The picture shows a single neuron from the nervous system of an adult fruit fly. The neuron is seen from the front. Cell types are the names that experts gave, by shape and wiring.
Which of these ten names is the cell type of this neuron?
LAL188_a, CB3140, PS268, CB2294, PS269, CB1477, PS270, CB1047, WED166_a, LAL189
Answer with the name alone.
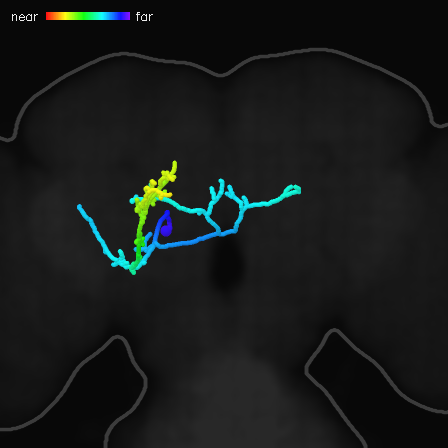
LAL188_a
